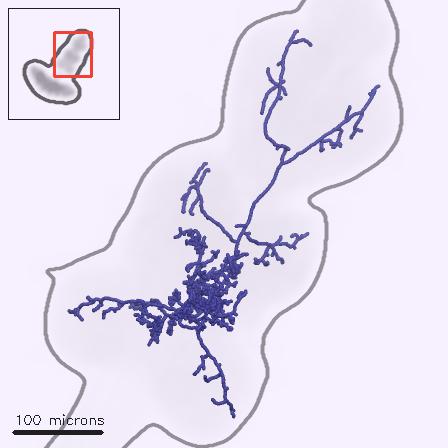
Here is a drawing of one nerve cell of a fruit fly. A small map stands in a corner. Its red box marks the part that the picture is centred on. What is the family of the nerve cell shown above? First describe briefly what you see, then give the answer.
From top to bottom in the picture it spans about 450 microns. The picture shows dozens of branch ends. It is a nerve-cord intrinsic neuron. The family is hemilineage 06B.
